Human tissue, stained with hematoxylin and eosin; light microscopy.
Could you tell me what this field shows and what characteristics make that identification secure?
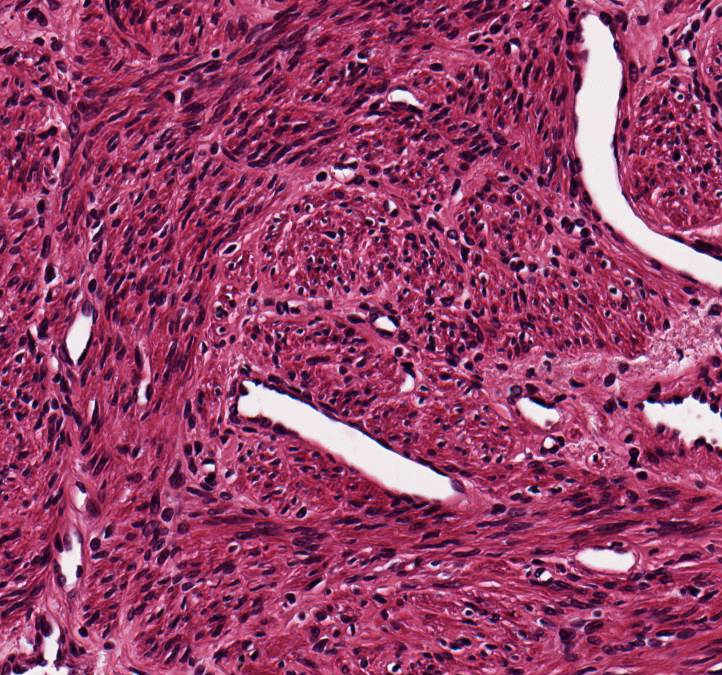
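What fills the field is smooth muscle. Spindle cells form fascicles that cross one another in different directions everywhere. Where they're cut lengthwise, the nuclei are elongated and dark; in the centre and upper right, cut across, they're rounded. The cytoplasm is pink, cell borders indistinct.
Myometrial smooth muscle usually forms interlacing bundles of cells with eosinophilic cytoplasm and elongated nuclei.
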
